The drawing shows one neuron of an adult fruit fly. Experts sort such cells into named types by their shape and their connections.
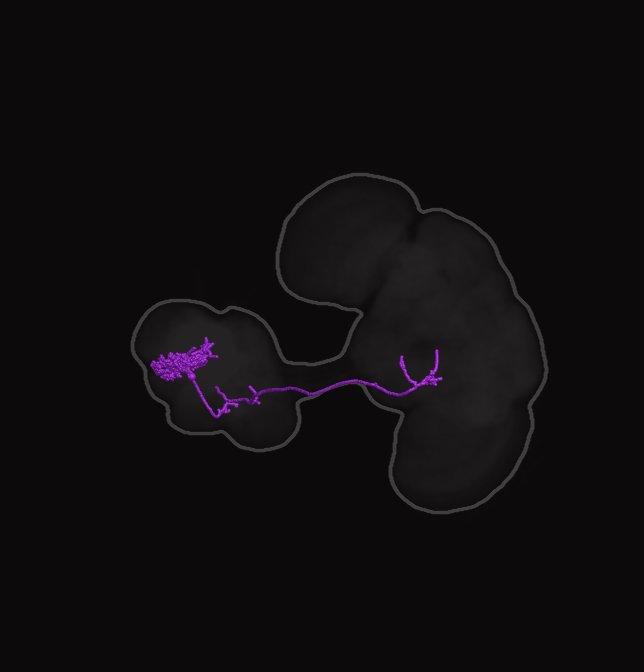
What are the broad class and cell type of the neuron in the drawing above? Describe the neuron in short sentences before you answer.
In this view it is more than twice as wide as it is tall. It is an ascending neuron. The cell type is ANXXX145.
